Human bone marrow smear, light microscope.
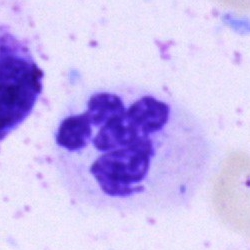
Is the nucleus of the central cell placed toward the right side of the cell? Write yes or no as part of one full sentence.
No, the nucleus sits toward the left, whether upper, middle or lower.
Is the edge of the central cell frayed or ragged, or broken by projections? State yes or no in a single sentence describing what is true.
No, the edge of this cell is smooth and even, not rough.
